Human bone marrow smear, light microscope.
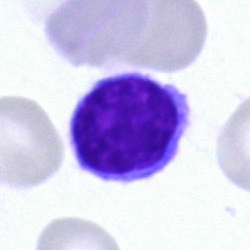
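Lymphocyte at the middle of a stained human bone marrow smear. Outline: round. Chromatin: dense and coarsely clumped. Cytoplasm: only a thin rim around the nucleus, widest on the right side of the cell.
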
